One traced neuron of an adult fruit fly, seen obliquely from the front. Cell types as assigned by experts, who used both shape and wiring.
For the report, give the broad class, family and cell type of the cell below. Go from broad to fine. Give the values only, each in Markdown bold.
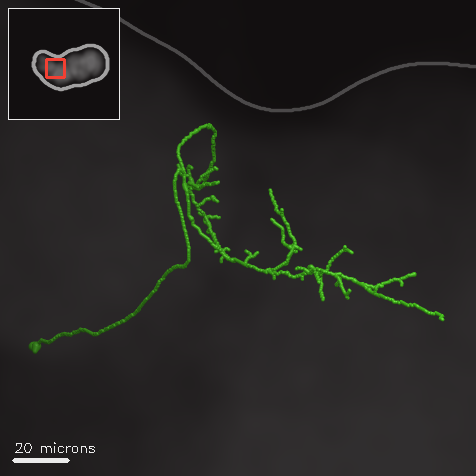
**nerve-cord intrinsic neuron**, **hemilineage 02A**, **IN02A045**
